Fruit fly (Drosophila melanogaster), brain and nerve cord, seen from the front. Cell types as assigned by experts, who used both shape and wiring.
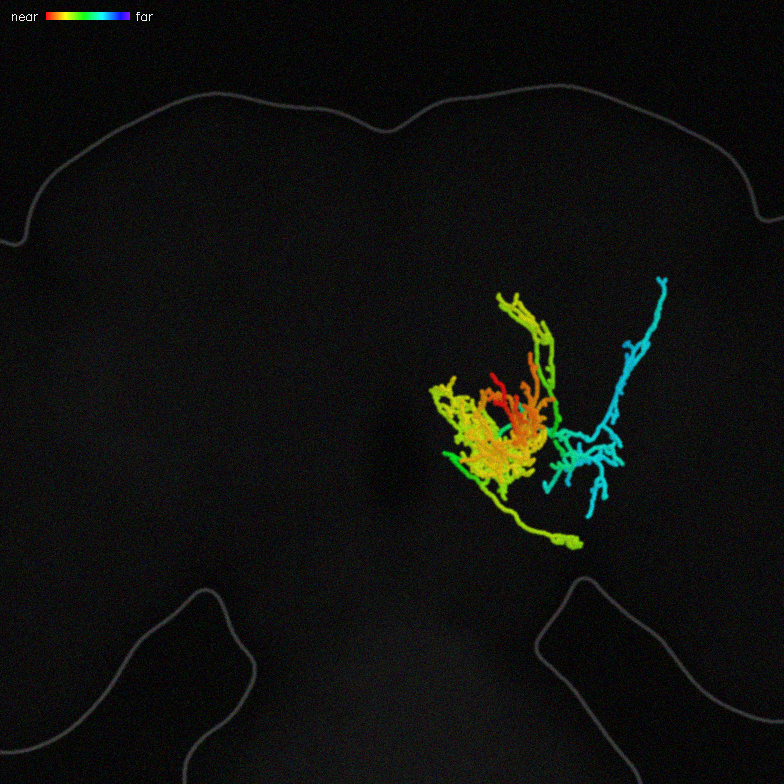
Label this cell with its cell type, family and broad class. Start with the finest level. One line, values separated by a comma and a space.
M_lv2PN9t49_a, class ALPN, central-brain intrinsic neuron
